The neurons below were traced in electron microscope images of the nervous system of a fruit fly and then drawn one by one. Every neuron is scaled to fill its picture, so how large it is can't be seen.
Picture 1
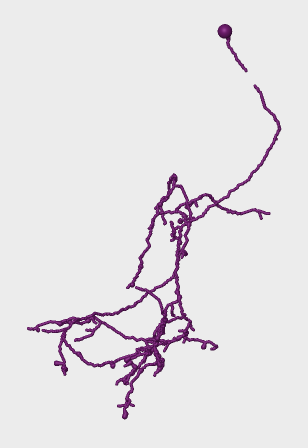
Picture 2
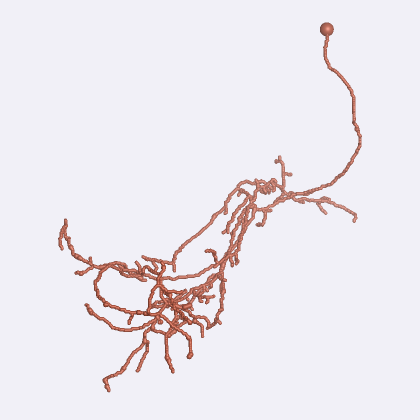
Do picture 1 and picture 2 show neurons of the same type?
yes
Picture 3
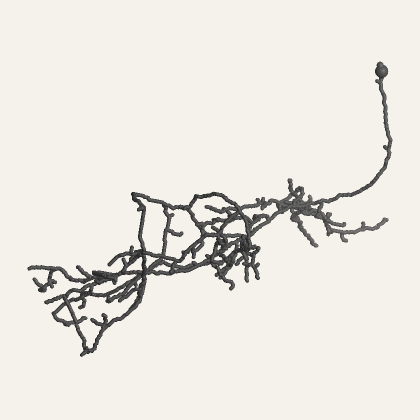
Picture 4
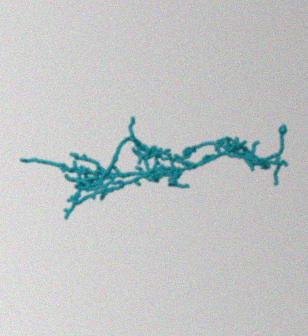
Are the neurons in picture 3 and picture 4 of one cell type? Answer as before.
yes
